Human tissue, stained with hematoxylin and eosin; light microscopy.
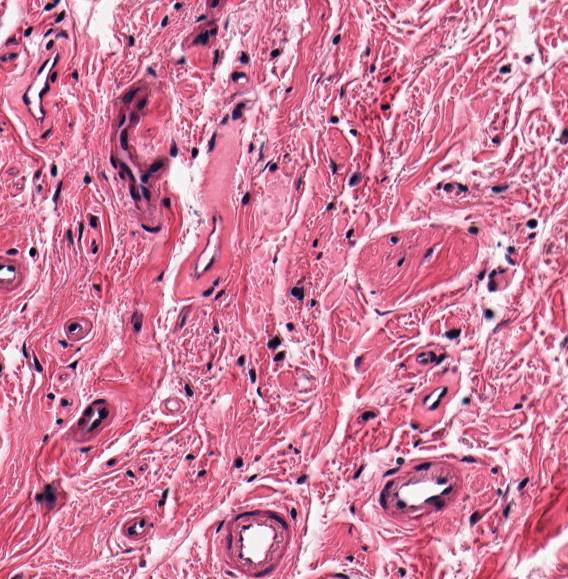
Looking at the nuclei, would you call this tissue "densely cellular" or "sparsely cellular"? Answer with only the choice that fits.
Sparsely cellular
